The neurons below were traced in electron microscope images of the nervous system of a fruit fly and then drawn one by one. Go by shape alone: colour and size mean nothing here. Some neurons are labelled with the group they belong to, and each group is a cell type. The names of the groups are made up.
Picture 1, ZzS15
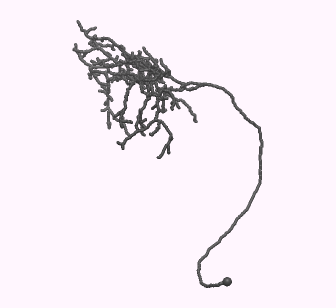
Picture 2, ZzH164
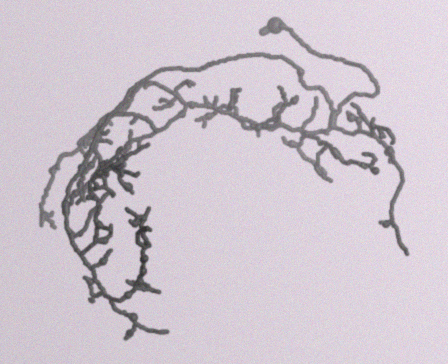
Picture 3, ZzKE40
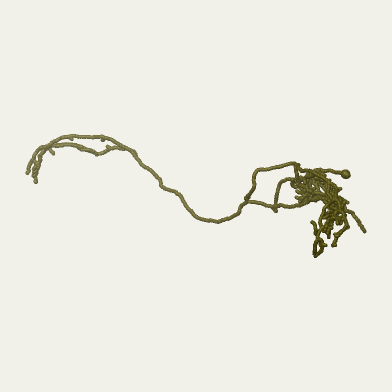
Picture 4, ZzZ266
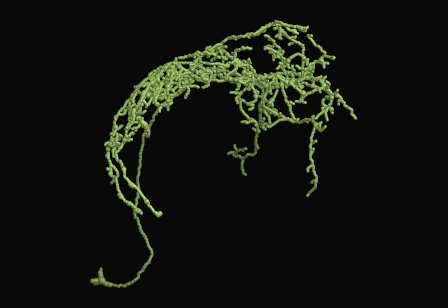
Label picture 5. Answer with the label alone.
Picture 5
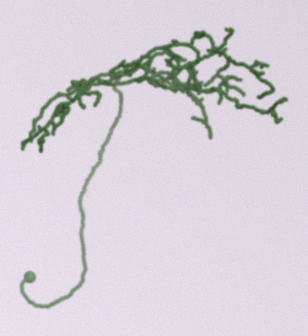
ZzS15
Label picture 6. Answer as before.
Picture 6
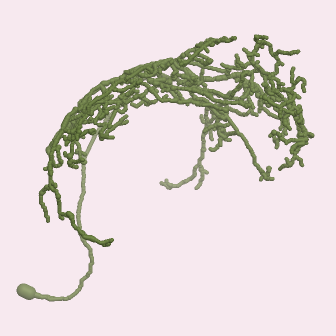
ZzZ266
